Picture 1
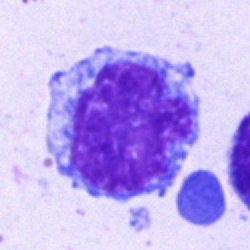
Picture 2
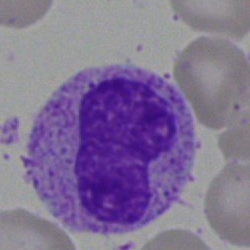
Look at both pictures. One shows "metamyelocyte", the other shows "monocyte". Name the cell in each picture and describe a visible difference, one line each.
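Picture 1: monocyte. No distinct granules are seen in the cytoplasm.
Picture 2: metamyelocyte. Purple granules are scattered throughout the cytoplasm.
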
